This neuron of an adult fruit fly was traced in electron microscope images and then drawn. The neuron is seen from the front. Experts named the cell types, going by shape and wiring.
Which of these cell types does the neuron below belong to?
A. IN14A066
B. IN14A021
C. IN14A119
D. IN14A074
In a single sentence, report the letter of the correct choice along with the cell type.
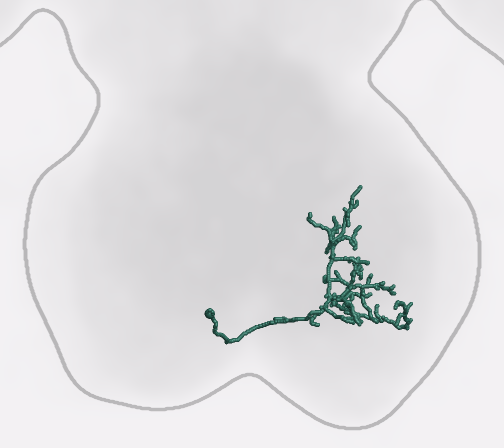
As option B gives it, the neuron's cell type is IN14A021.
